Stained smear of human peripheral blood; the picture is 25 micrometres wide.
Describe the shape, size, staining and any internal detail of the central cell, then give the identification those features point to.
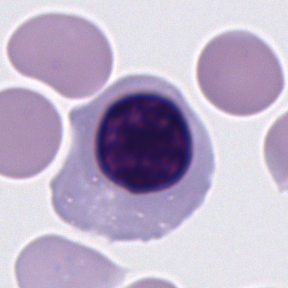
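What catches my eye first is a round nucleus, about 9 micrometres across, sitting toward the upper part of the cell, so most of the cytoplasm lies below it. The chromatin looks dark purple and dense, with coarse clumps. The cytoplasm is pale greyish-blue, and below the nucleus I can make out a few small clear dots. So this cell is a normoblast.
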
